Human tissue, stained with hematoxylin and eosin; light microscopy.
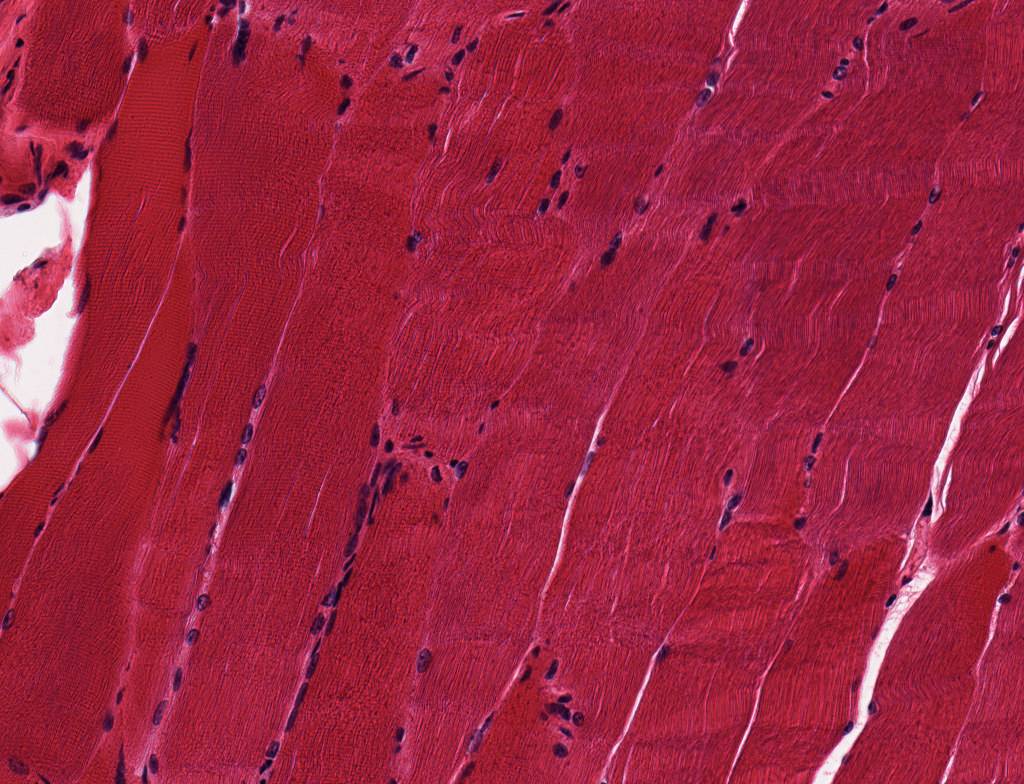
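Skeletal muscle, haematoxylin and eosin. Fine striations cross the fibres at right angles to their length. Dark, elongated, oval nuclei lie at the fibre edges rather than centrally, long axis along the fibre. The cytoplasm stains a deep, even red.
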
